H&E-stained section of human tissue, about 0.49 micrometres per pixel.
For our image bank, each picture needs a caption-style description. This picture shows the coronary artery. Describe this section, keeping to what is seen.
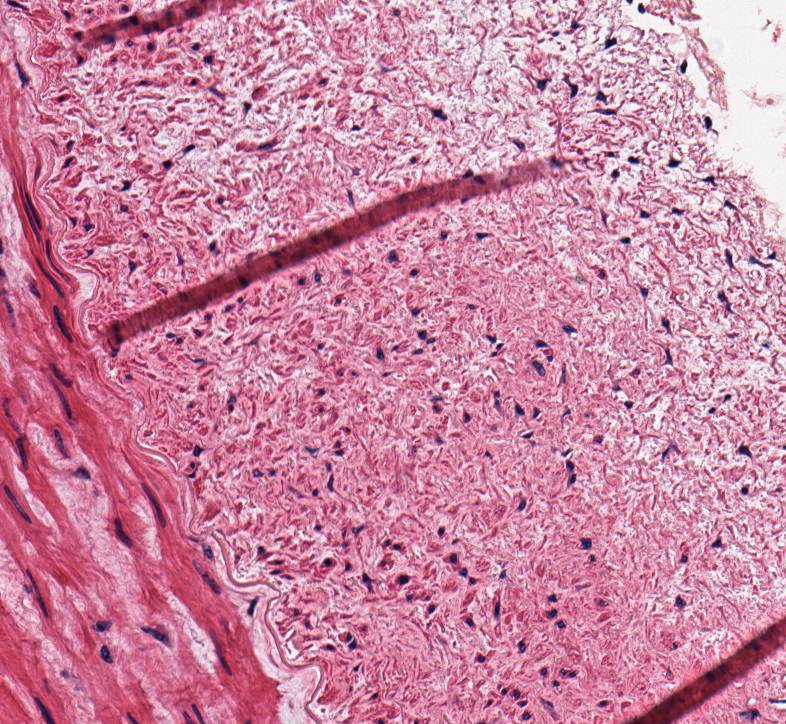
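Along the left edge of the field runs a strip of muscle; loose fibrous connective tissue fills the rest. The muscle cells have pink cytoplasm and elongated, cigar-shaped nuclei, and they run obliquely in parallel bundles. The connective tissue consists of fine pink collagen fibres in a loose, interlacing meshwork with pale gaps between them. Small, dark, spindle-shaped to oval nuclei are scattered sparsely and evenly through it.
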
